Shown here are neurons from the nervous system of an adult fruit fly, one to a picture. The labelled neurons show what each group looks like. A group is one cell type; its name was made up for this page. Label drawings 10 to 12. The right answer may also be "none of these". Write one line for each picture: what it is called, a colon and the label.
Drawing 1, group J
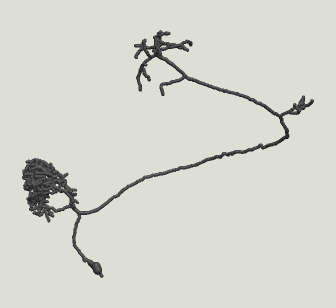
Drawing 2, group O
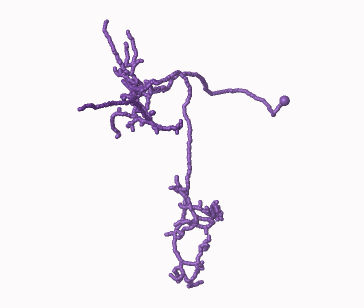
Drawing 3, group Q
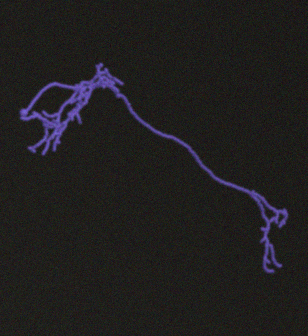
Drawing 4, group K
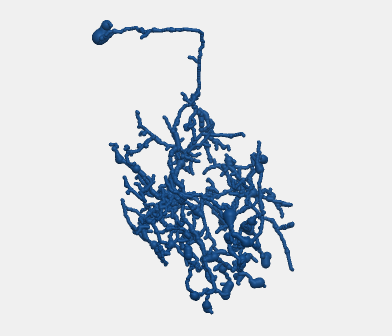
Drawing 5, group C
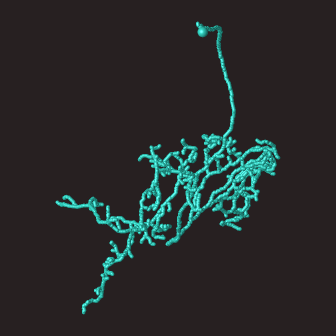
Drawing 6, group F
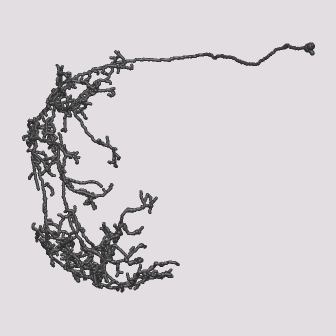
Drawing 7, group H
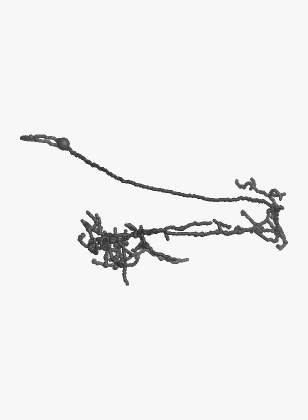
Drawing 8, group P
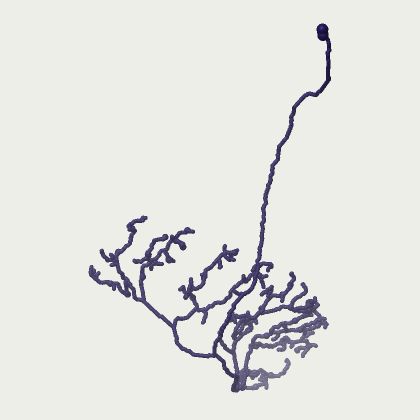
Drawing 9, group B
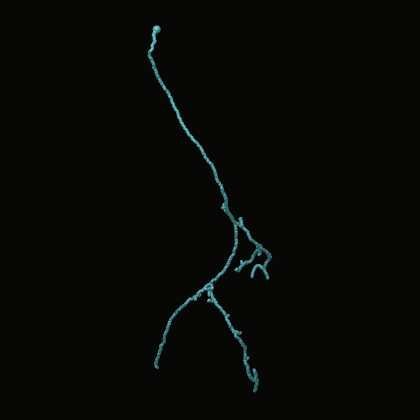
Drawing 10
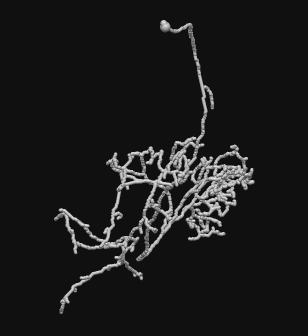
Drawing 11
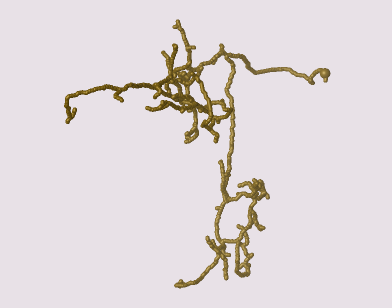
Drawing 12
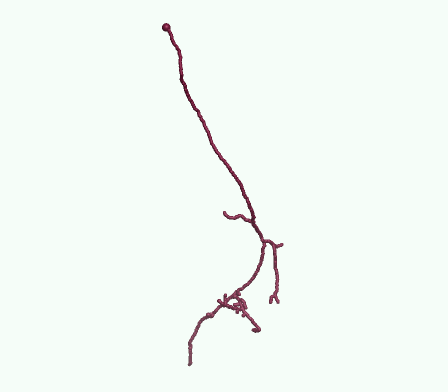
10: group C
11: group O
12: group B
